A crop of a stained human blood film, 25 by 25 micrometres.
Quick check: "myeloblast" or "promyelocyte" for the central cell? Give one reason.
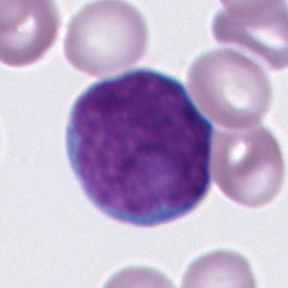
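That's a myeloblast, not a promyelocyte. What settles it is the cytoplasm: no granules are seen in it.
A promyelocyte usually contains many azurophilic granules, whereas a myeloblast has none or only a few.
Beyond that, the cell is about 13 micrometres across, with a round nucleus taking up about 80% of its area. The cytoplasm is only a thin rim, widest along the left and bottom edges. Its outline is roughly round, though flattened on the right where red cells press against it.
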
